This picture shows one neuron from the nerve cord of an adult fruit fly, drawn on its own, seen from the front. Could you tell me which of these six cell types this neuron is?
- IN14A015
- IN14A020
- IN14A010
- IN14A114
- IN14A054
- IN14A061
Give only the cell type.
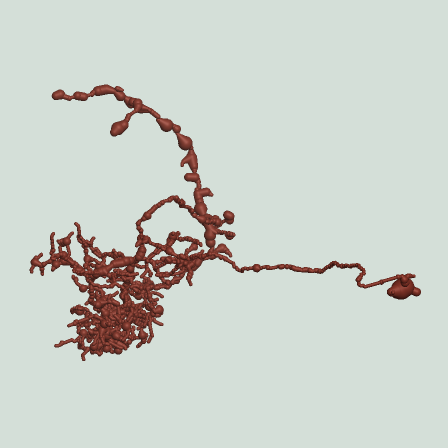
IN14A015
